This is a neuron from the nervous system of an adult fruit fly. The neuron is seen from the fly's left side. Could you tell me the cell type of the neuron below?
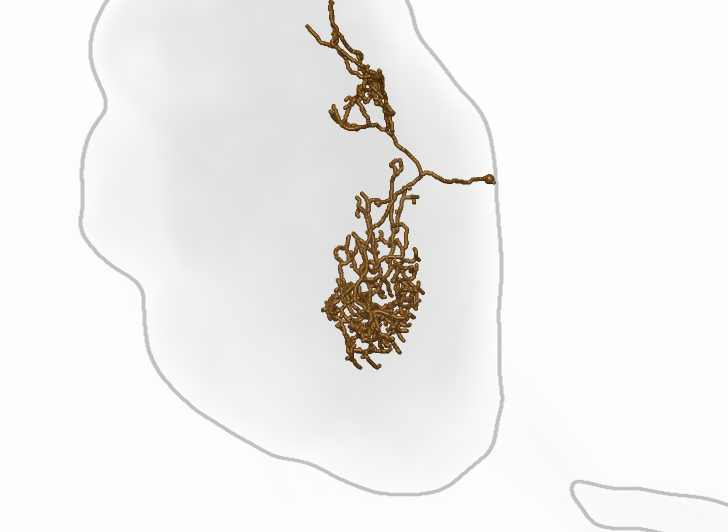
LoVP35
